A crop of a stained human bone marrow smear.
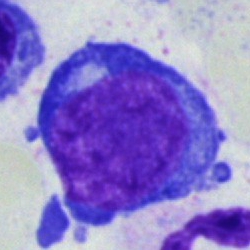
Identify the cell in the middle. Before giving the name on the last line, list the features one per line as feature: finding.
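Cytoplasm: deep blue.
Pale zone: crescent-shaped, in cytoplasm at upper left of nucleus.
Right edge: small rounded blebs projecting.
Cytoplasmic rim: broader right of nucleus than left.
Name: proerythroblast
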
